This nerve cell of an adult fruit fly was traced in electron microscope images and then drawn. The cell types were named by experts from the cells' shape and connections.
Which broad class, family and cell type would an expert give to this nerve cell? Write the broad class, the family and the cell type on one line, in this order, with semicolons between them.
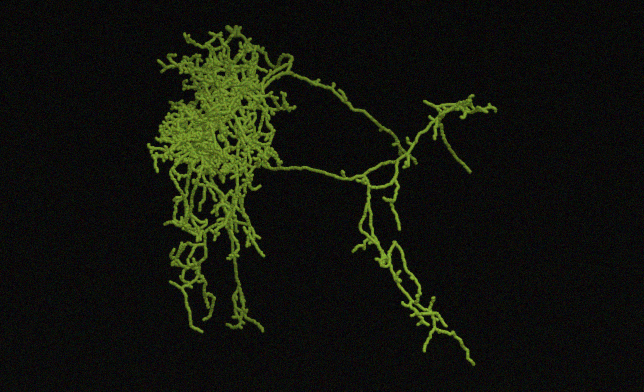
central-brain intrinsic neuron; LHPV; LHPV5e3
